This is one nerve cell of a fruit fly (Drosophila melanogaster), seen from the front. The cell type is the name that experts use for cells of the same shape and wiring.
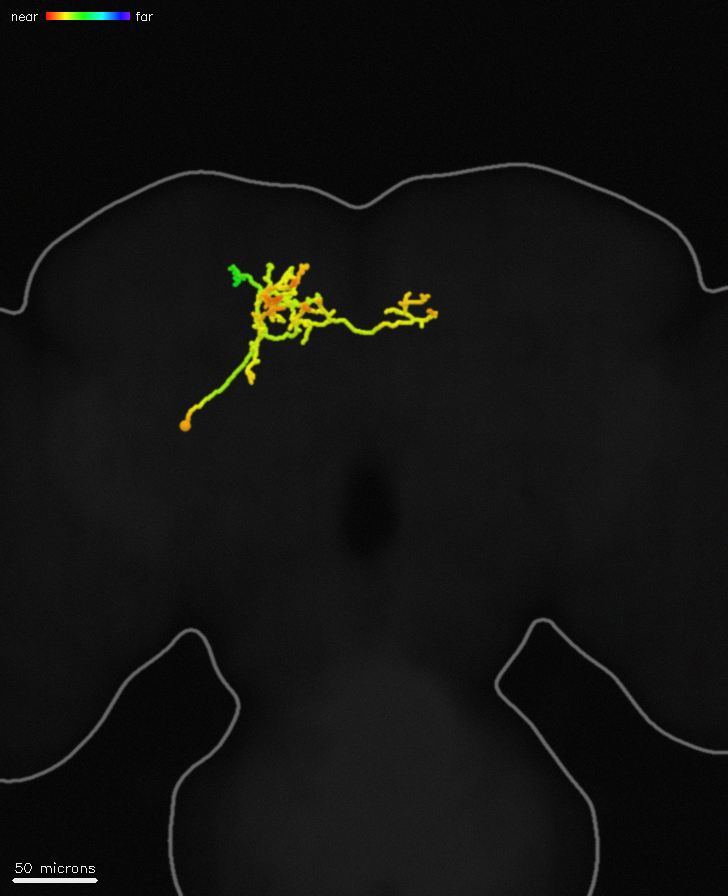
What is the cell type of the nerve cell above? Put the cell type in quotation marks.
"CB2719"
